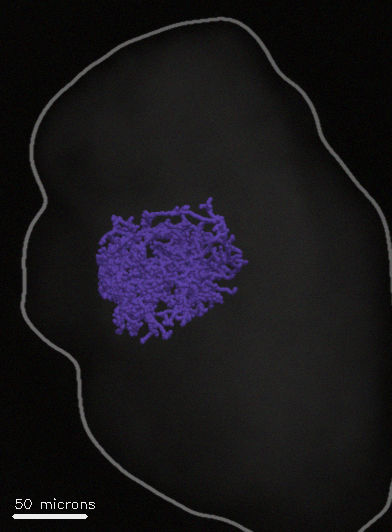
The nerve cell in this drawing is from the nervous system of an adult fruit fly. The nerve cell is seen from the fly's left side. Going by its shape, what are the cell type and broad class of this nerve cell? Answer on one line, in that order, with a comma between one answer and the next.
AVLP592, central-brain intrinsic neuron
